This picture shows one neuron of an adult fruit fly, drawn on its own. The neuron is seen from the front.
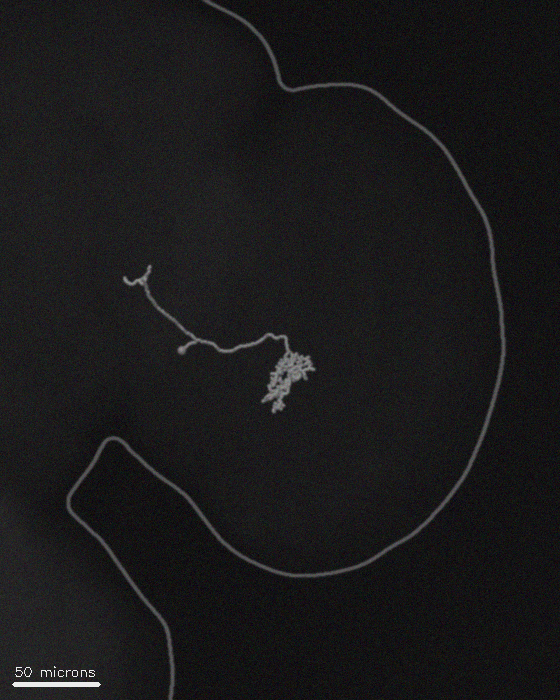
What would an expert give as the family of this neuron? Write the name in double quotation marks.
"LPC"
